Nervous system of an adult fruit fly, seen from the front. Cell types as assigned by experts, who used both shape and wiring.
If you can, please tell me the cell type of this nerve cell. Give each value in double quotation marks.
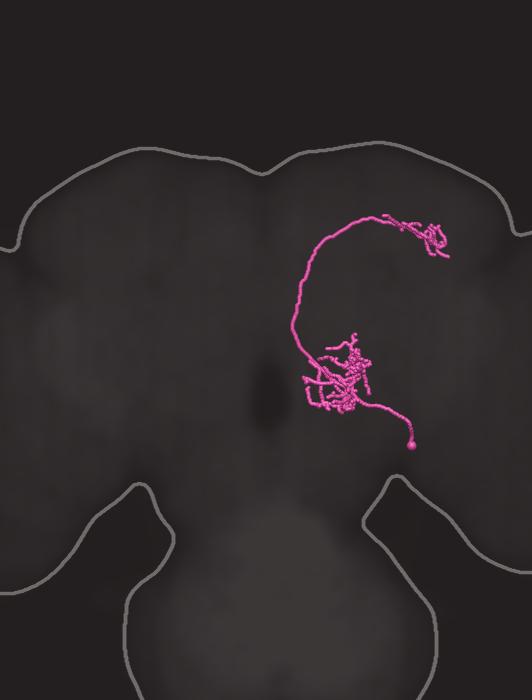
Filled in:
"M_lvPNm41"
